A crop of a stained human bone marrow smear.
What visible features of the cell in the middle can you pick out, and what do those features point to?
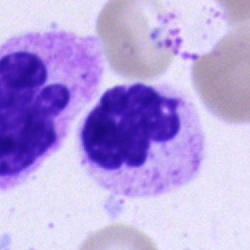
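The outline is smooth and roughly round. The nucleus lies toward the top of the cell, leaving a wider rim of cytoplasm below it. No nucleoli are visible in the nucleus. Fine purple granules are scattered through the cytoplasm. Identification: segmented neutrophil.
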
